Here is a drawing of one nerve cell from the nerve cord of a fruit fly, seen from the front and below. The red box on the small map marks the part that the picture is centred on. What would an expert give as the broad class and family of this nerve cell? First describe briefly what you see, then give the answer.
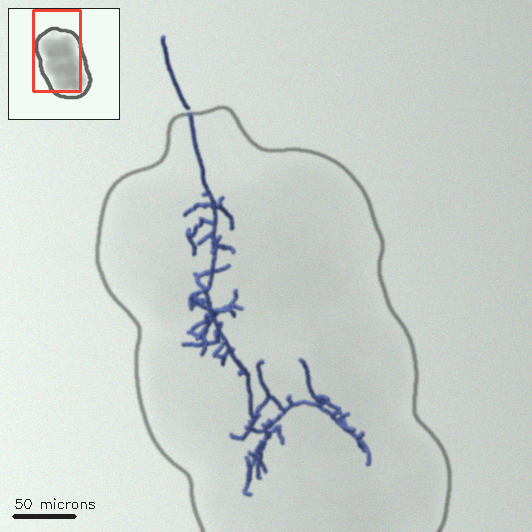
The drawing shows no cell body. By the scale bar it is about 400 microns tall in this view. Dozens of branch ends can be seen. It is a descending neuron. Its family is hemilineage PSp3.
